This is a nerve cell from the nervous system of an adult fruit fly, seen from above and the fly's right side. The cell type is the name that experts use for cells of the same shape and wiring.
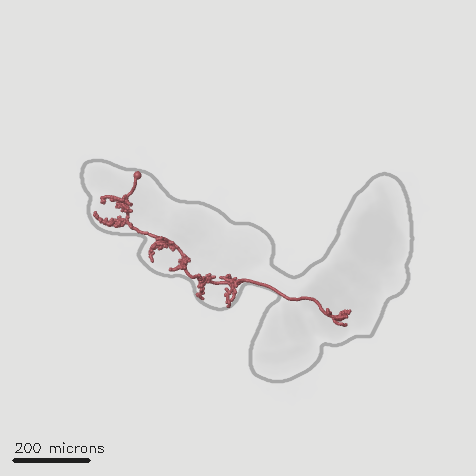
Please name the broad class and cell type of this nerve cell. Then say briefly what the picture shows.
This is an ascending neuron. Its cell type is ANXXX092. By the scale bar it is about 700 microns wide in this view. In this view it is wider than it is tall.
